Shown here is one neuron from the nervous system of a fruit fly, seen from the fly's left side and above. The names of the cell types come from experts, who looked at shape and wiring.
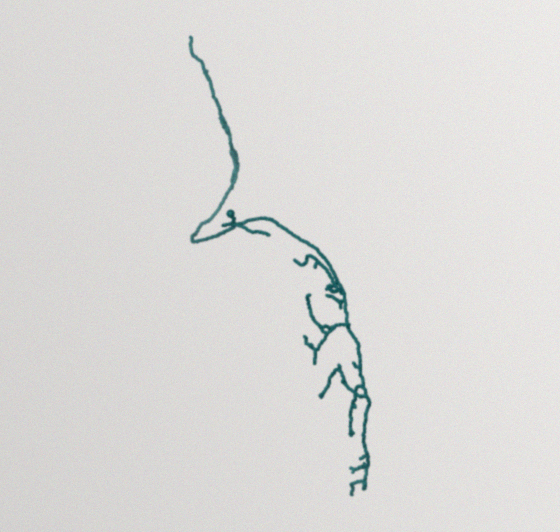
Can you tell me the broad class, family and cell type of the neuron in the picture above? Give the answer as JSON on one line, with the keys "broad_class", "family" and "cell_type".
{"broad_class": "visual projection neuron", "family": "MeVP", "cell_type": "MeVP15"}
